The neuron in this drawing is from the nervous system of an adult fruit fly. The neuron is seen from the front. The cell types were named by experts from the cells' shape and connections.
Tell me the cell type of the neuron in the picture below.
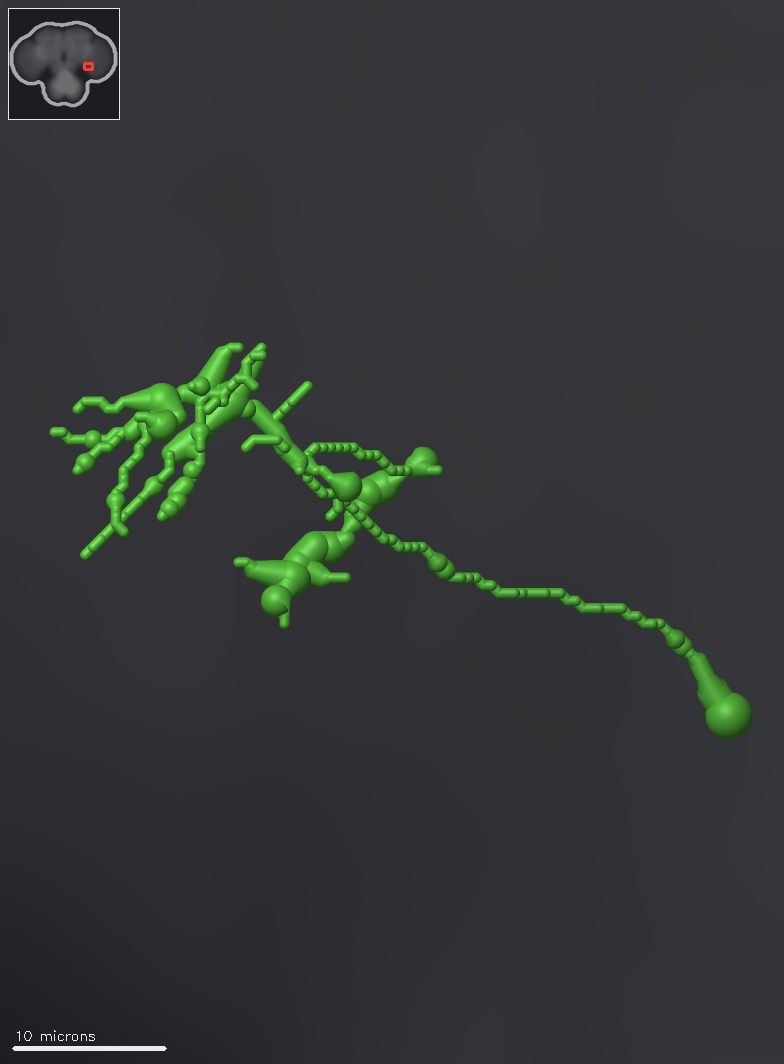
T5c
